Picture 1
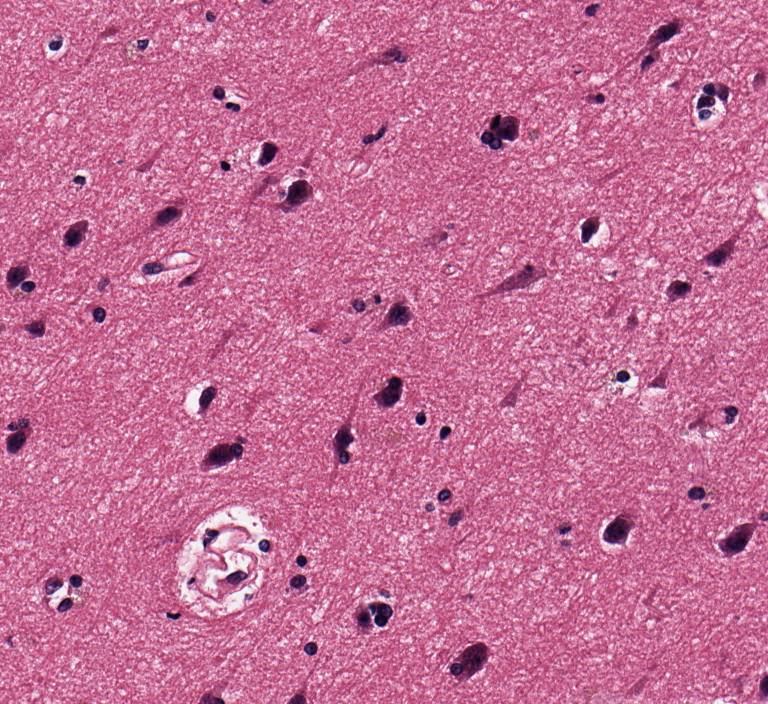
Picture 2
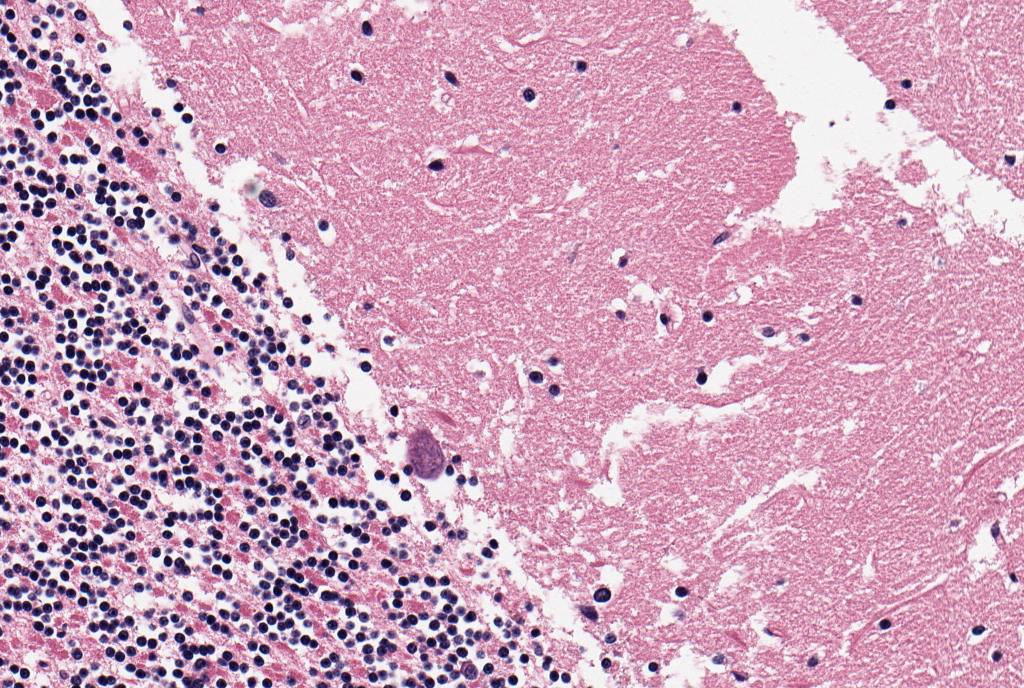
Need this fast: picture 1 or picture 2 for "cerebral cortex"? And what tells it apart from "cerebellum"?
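Right, picture 1 is cerebral cortex and picture 2 is cerebellum. The layout differs: picture 1 is one finely granular, pink fibrillary neuropil throughout, with cells scattered singly and no glands, epithelium or fat, whereas picture 2 has a dense dark layer at lower left and a pale pink, sparsely cellular layer at upper right, meeting along a diagonal border. In picture 1 I can pick out triangular, darkly stained neurons with a single tapering process, and many cell bodies sit in a clear halo. The dense layer of picture 2, by contrast, is closely packed small round very dark nuclei with almost no visible cytoplasm, with small irregular pink islands between the clusters.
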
